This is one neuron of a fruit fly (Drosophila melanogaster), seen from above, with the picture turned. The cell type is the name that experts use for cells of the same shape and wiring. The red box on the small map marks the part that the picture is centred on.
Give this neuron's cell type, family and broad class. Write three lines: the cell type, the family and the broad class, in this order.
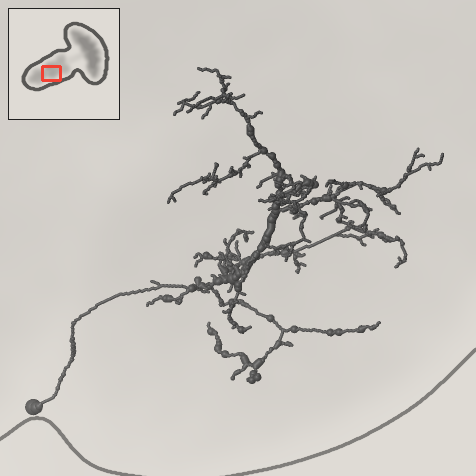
IN20A.22A036
hemilineage 20A.22A
nerve-cord intrinsic neuron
